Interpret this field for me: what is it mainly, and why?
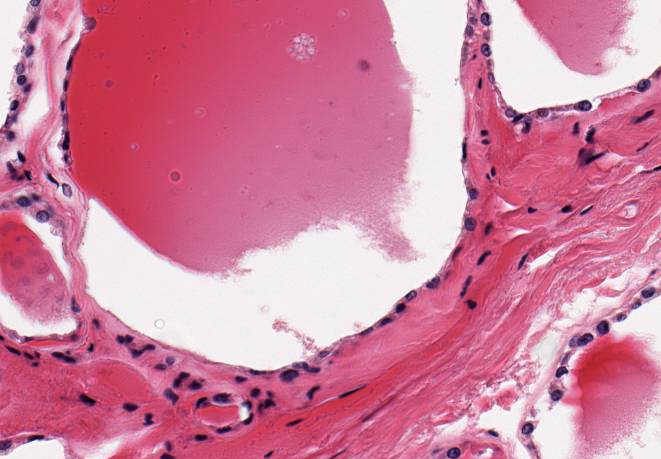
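You're looking at a thyroid follicle: a large rounded one in the upper centre, with parts of others cut by the edges. It's lined by a single layer of flattened cells with dark, elongated nuclei.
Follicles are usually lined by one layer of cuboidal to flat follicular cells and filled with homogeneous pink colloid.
Here the lumens hold homogeneous deep pink colloid; in the big one it has shrunk from the lining, leaving a white crescent along its lower side.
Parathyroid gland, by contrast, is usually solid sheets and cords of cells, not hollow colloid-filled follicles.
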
